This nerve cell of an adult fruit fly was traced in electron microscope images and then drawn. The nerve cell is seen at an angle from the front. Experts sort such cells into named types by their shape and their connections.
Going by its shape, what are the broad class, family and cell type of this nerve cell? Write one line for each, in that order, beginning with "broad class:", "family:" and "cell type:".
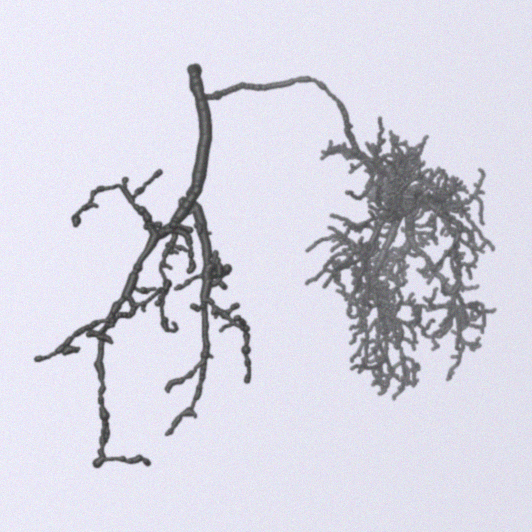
broad class: nerve-cord intrinsic neuron
family: hemilineage 03A
cell type: IN03A001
